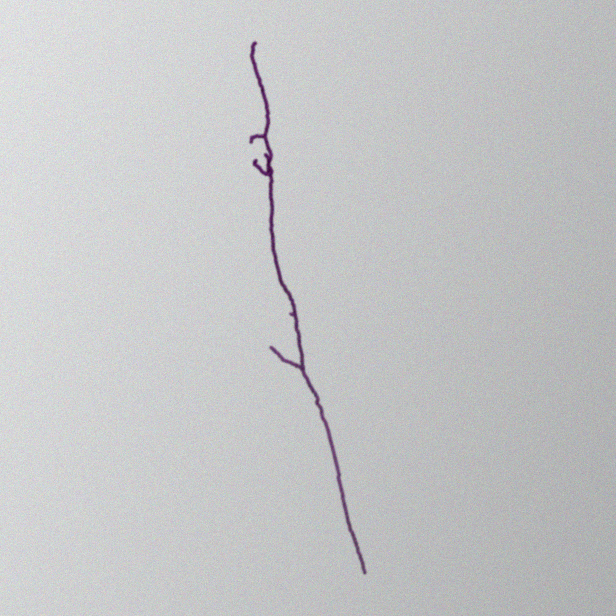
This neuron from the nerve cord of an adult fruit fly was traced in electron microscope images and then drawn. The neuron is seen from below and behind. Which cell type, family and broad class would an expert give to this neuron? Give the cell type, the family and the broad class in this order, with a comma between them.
DNp17, hemilineage PSp2, descending neuron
